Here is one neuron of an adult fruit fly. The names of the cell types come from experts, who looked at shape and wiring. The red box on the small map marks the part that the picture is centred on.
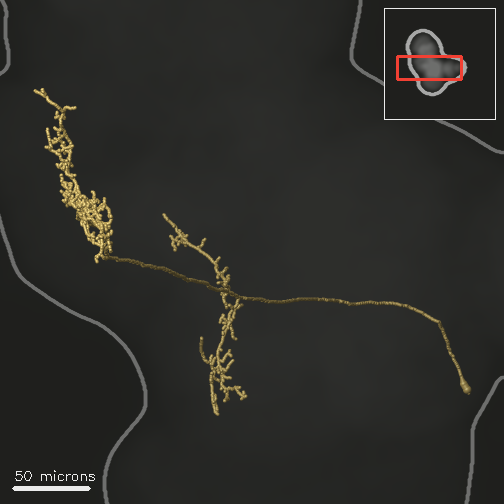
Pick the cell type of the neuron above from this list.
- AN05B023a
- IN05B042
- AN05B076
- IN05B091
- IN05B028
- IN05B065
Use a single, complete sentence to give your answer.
The cell type name AN05B076 applies to this neuron.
